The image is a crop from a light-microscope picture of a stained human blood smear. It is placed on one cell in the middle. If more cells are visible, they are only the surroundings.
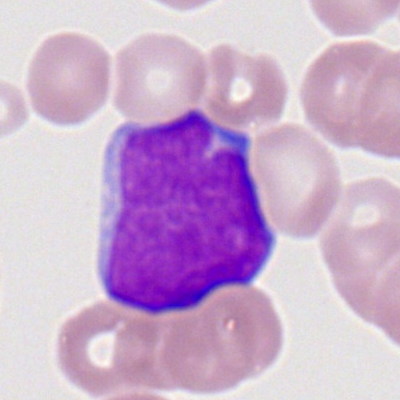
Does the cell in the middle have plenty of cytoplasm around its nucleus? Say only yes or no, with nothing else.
No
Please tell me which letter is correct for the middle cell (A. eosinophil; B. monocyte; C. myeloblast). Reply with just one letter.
C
